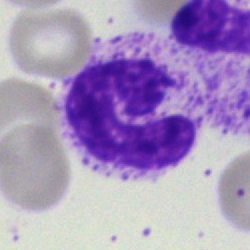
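Segmented neutrophil, seen here as the roughly round cell at the centre. Notice how the nucleus bends into a C shape whose opening faces right; its chromatin is dense and dark purple, with a few paler patches. You will find no vacuoles in the cytoplasm.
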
